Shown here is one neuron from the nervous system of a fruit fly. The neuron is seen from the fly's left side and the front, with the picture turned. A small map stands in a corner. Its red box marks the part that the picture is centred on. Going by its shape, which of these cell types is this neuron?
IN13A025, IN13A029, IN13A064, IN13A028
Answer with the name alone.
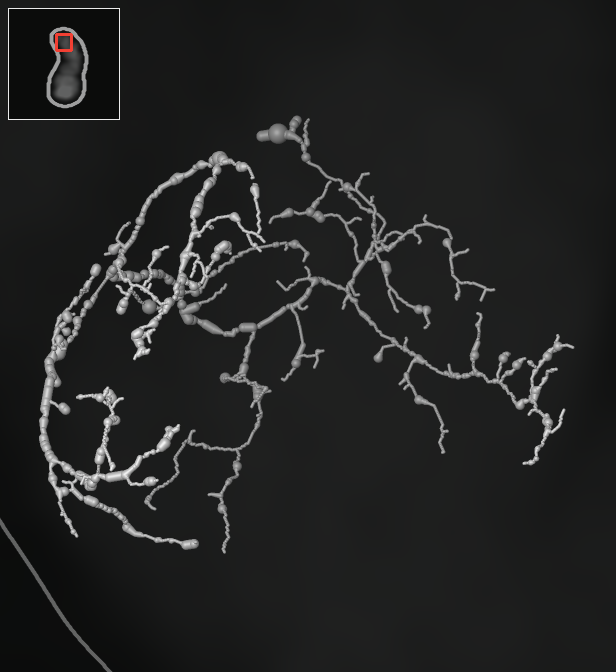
IN13A029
